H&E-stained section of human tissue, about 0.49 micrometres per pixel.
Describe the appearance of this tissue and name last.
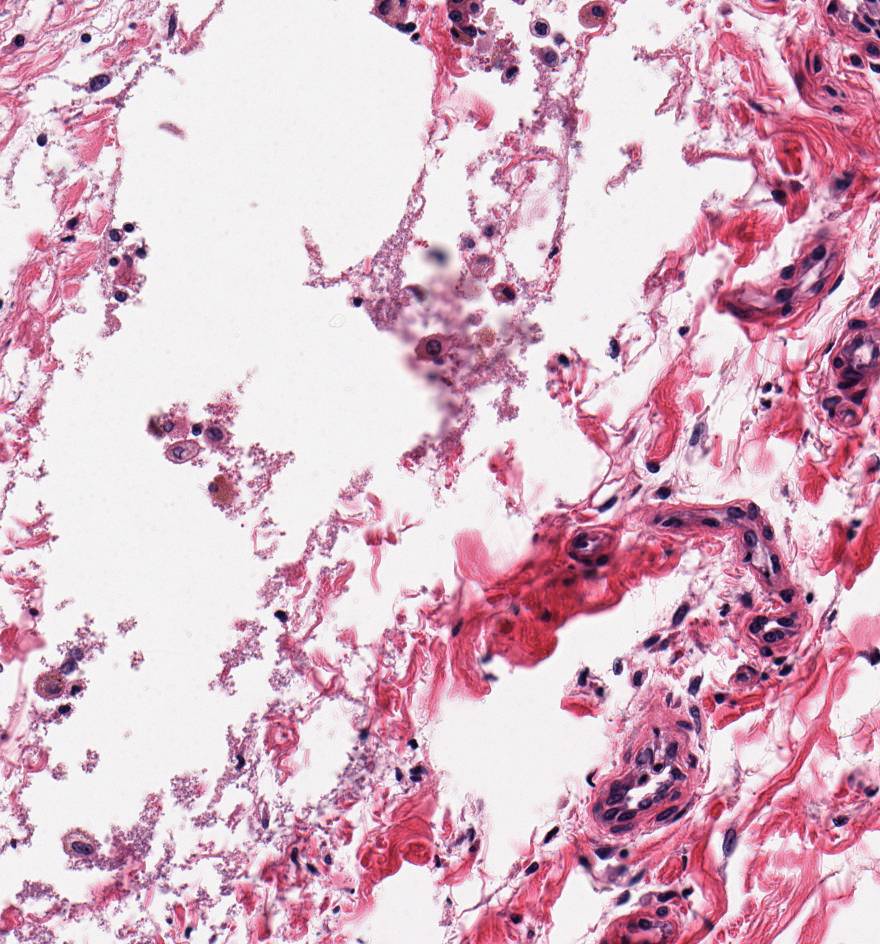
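Loose, wavy pink collagen strands and tissue fragments are separated by large empty spaces, widest at left and upper centre. Several small vessels in the right half have thick pink walls and crowded oval nuclei. Rounded cells with ample pink cytoplasm and one round nucleus lie free in the spaces, singly or in small clusters, at left and centre; a few hold golden-brown granular material. This is lung.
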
